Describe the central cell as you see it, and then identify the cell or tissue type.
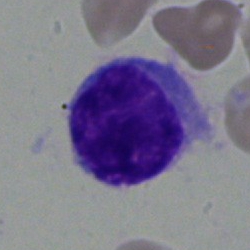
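Roughly round in shape, the cell has cytoplasm bulging out toward the right. Its chromatin is dark purple and coarsely clumped. The cytoplasm is scant, widest on the right side of the nucleus, where its edge is ragged rather than smooth. The cell is a hairy cell.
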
